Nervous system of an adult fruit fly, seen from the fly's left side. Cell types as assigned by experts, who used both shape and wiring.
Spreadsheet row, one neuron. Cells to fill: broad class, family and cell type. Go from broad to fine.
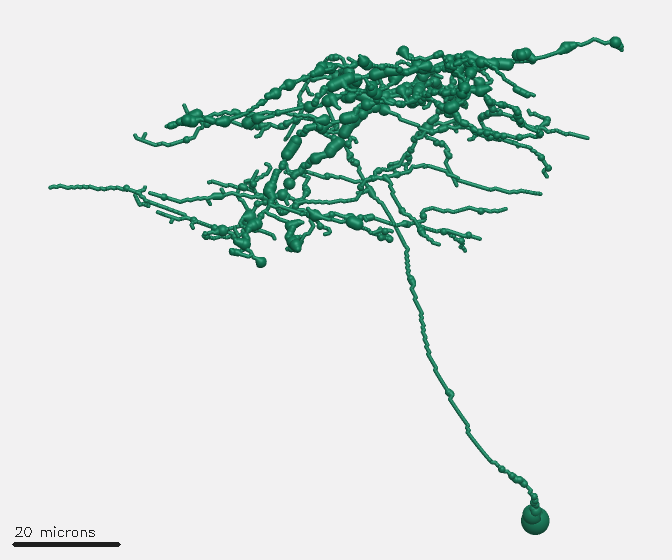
nerve-cord intrinsic neuron; hemilineage 06A; IN06A047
